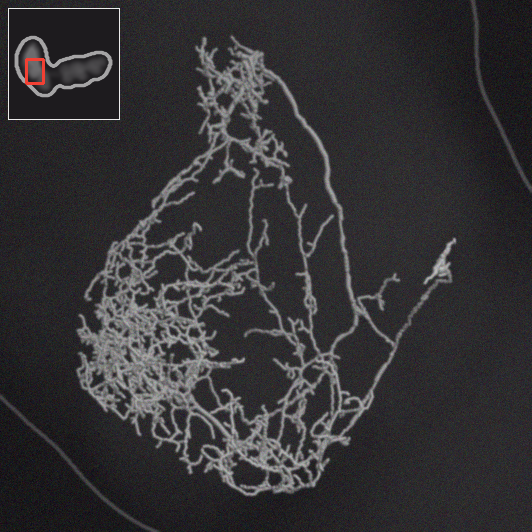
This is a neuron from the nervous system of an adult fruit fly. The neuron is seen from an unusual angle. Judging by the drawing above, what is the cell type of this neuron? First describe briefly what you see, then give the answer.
It lies in the brain. More than a hundred branch ends can be seen. This is a central-brain intrinsic neuron. The cell type is AVLP591.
